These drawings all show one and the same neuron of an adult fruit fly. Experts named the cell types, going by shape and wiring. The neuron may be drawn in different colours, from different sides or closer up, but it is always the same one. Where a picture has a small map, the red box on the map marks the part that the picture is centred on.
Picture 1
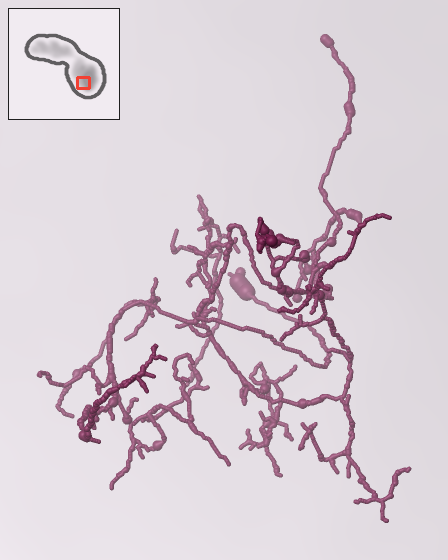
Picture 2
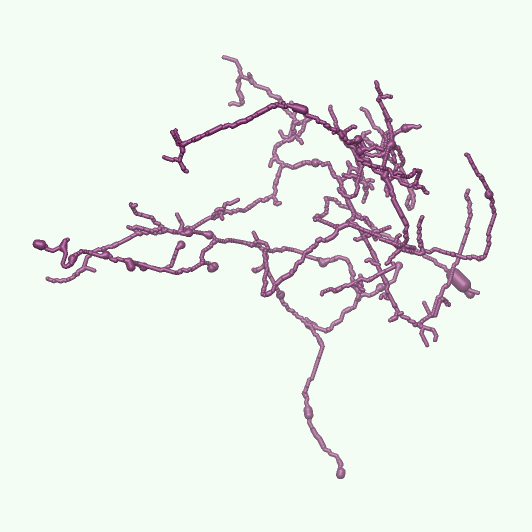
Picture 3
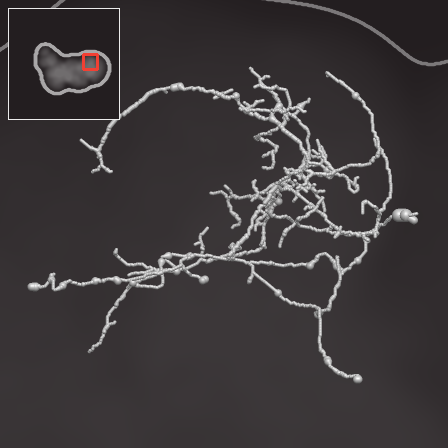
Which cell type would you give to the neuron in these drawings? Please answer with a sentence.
The cell type is CB3142.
